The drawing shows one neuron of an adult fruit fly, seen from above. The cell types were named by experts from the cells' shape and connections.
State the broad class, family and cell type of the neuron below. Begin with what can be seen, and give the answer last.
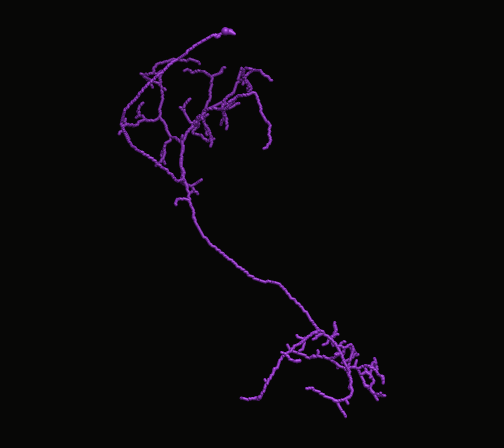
Its cell body lies at the top of the picture. Dozens of branch ends can be seen. Its broad class is central-brain intrinsic neuron. The family is hemilineage SLPad1_posterior. The cell type is CB1149.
